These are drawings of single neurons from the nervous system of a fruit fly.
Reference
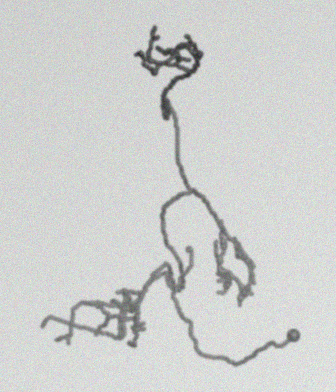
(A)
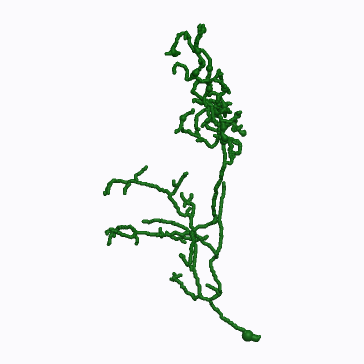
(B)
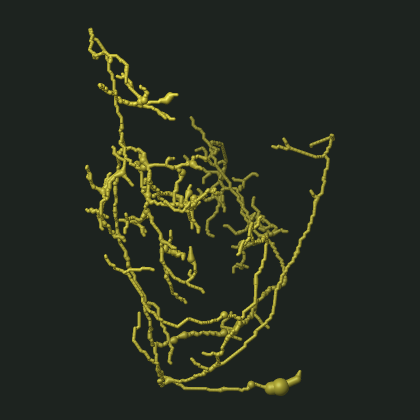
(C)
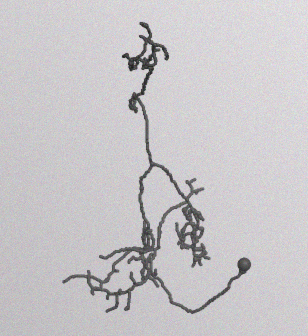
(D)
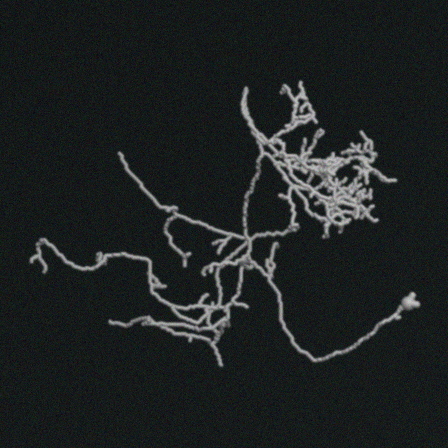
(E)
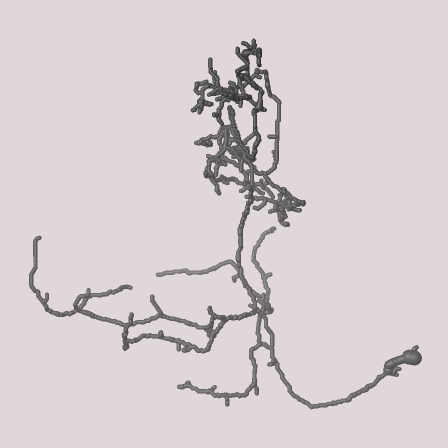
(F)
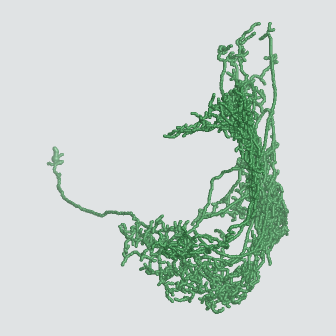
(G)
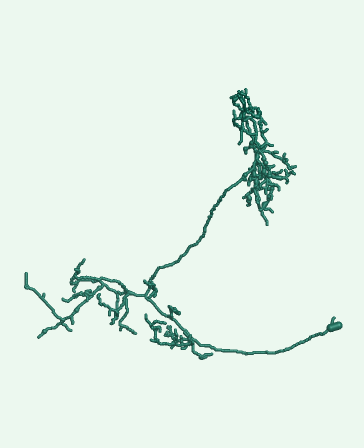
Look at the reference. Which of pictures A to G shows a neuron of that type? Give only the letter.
C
